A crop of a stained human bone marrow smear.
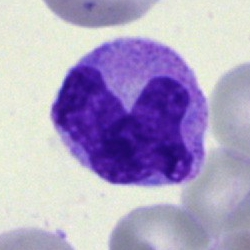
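Monocyte at the centre of the smear. The outline is roughly round, with a smooth edge. Most of the cell's area is taken up by the nucleus, in which no nucleoli are visible. The cytoplasm is pale lilac-purple.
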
